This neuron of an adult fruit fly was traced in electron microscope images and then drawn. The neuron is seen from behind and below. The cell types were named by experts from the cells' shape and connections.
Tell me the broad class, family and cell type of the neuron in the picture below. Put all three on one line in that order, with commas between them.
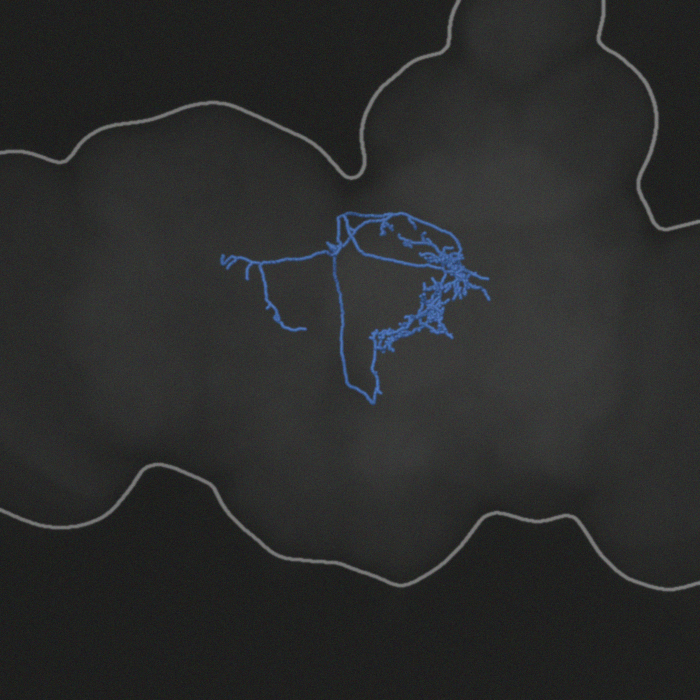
central-brain intrinsic neuron, hemilineage SMPad1, SIP141m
